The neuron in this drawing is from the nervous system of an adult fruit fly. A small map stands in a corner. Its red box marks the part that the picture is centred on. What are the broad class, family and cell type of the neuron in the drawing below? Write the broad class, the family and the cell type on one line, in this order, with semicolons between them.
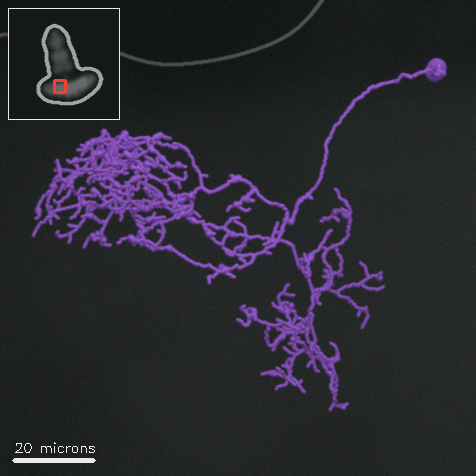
central-brain intrinsic neuron; hemilineage SLPpm1; LHCENT12_b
